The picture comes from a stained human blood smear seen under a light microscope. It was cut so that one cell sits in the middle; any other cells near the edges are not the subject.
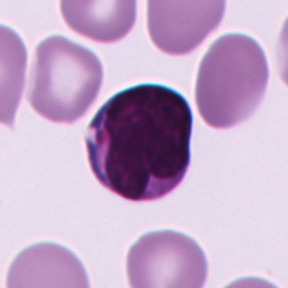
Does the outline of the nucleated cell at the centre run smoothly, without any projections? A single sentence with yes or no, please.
Yes, no projections, blebs or ragged parts break the cell's outline.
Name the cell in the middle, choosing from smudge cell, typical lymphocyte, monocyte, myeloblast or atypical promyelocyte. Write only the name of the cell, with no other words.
typical lymphocyte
